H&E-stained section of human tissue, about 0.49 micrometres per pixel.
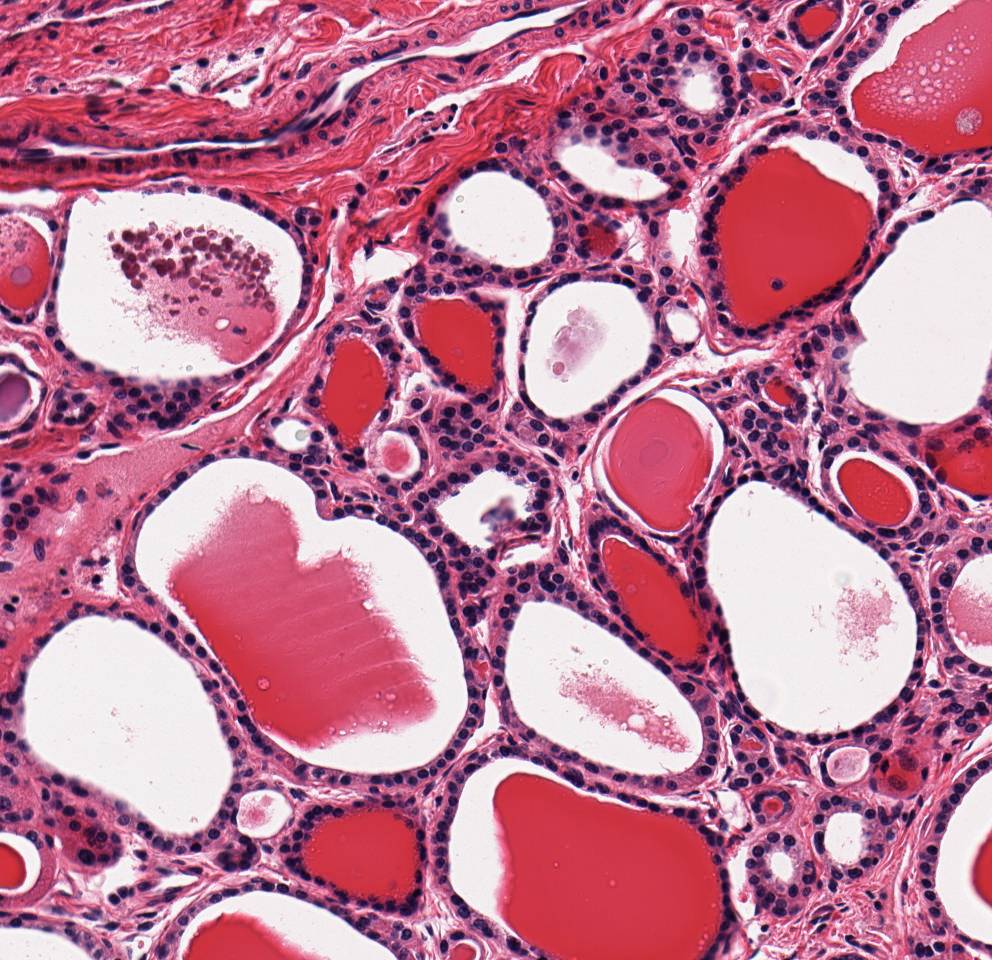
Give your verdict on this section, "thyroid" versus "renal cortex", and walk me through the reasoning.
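Thyroid. Closely packed round to oval follicles, widely varying in size, fill most of the field. A single layer of cuboidal cells with dark round nuclei lines each one, and many contain homogeneous deep red eosinophilic material. At the upper left, one follicle holds a cluster of cells with brown granular cytoplasm.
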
